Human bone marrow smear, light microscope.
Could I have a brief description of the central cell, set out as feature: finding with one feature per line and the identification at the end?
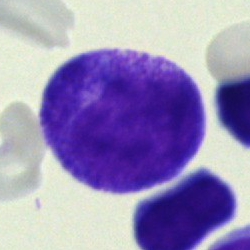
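Colour: the whole cell is stained a deep violet-purple.
Rim: look closely; no distinct pale rim of cytoplasm shows around the nucleus.
Streak: a faint paler one runs across the upper left.
Vacuoles: none clearly seen.
Cell: promyelocyte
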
